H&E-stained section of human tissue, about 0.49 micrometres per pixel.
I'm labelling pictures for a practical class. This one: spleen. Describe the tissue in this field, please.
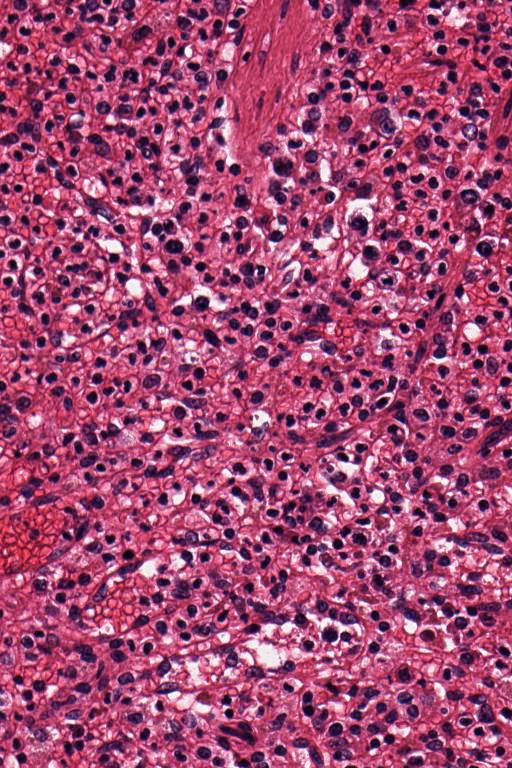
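Pattern: cells in solid sheets, vaguely divided into nests by thin pink strands, with no glands or lumens. Spaces: small clear ones scattered between the cells throughout. Blood: a collection of red blood cells at the left edge, lower half. Fat cells: none seen.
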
